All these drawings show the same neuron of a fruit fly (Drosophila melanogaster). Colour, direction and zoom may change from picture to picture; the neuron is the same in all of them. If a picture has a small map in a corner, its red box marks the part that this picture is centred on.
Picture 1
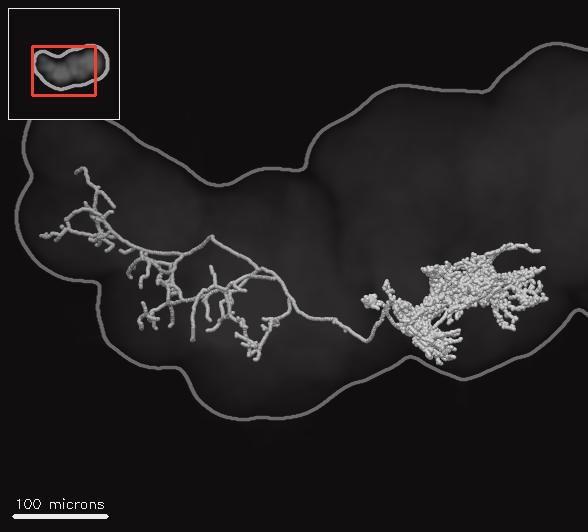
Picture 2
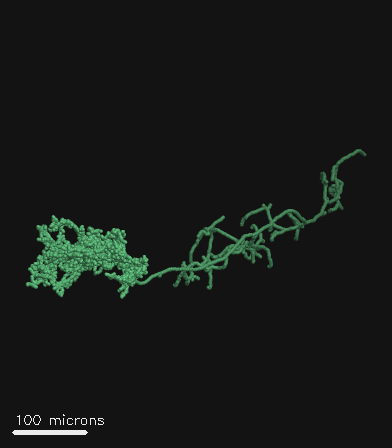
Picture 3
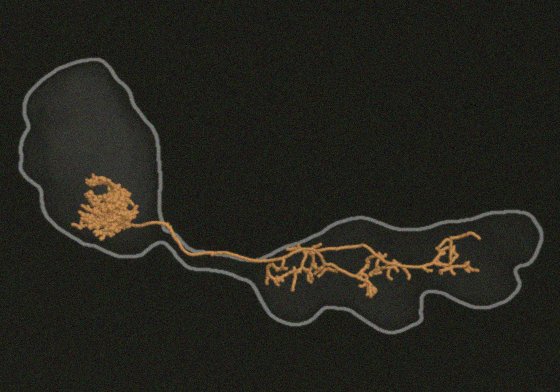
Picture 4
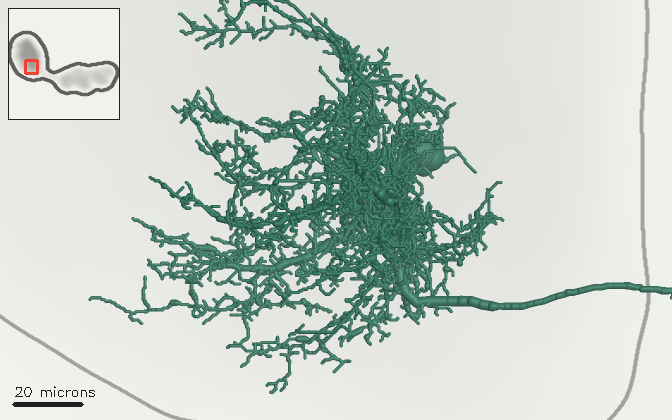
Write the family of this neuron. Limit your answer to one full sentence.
As for family, the neuron falls under hemilineage 11A.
